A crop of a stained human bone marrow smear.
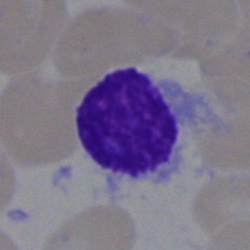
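Lymphocyte, the central cell in this stained human bone marrow smear. Its chromatin is dense and dark purple, broken by a few paler patches. The cytoplasm is pale blue and shows neither granules nor vacuoles.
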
